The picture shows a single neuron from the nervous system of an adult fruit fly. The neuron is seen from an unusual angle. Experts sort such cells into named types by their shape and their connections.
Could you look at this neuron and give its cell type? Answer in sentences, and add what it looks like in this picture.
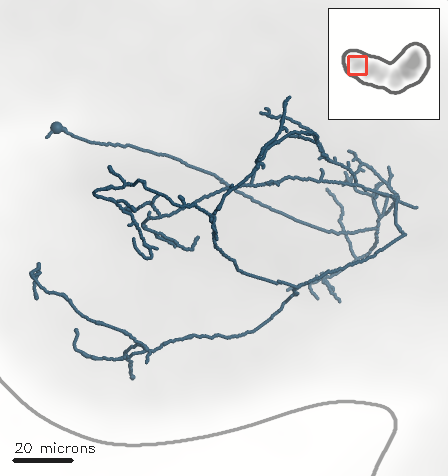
It is of cell type IN12B038. Its broad class is nerve-cord intrinsic neuron. The cell body can be seen at the upper left of the picture. By the scale bar it is about 140 microns wide in this view. Dozens of branch ends can be seen.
